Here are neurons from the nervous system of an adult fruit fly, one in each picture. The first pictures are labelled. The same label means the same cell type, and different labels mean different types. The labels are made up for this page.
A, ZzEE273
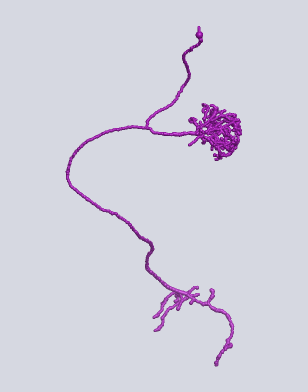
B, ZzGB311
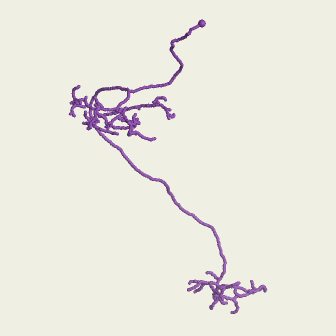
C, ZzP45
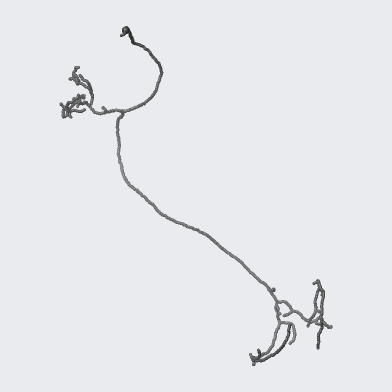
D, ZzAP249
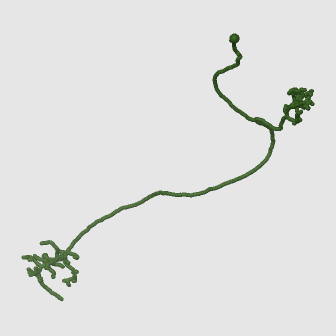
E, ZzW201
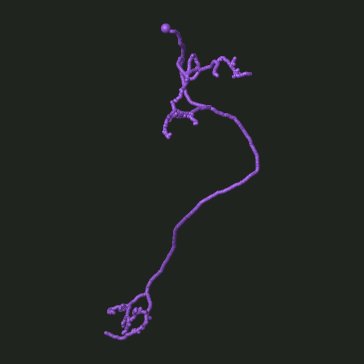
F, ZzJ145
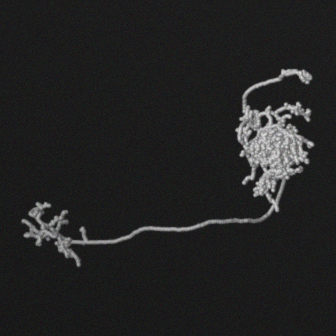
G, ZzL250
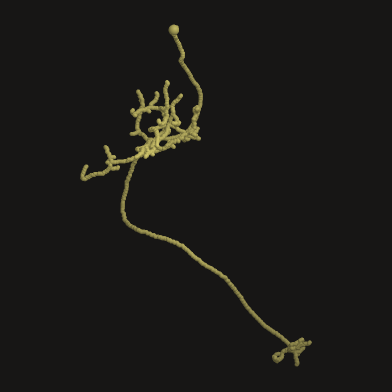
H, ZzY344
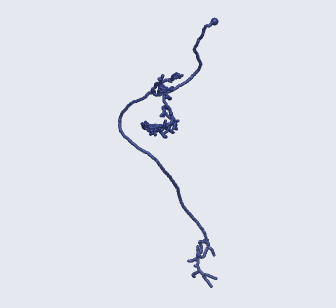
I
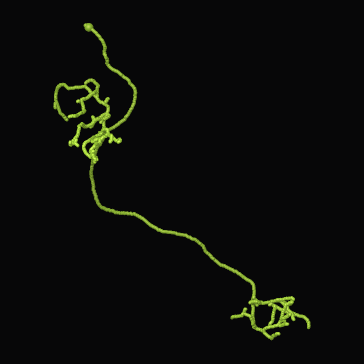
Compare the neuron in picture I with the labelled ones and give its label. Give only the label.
ZzW201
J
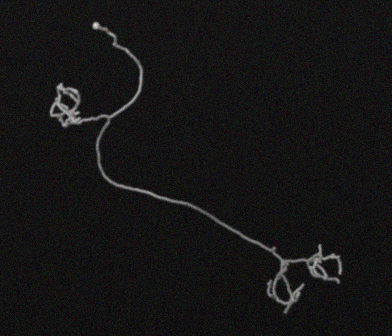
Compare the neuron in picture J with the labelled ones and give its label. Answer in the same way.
ZzP45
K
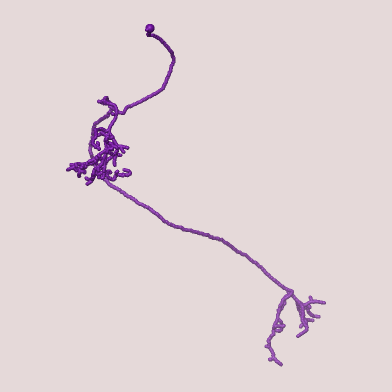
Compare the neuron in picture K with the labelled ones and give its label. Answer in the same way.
ZzY344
